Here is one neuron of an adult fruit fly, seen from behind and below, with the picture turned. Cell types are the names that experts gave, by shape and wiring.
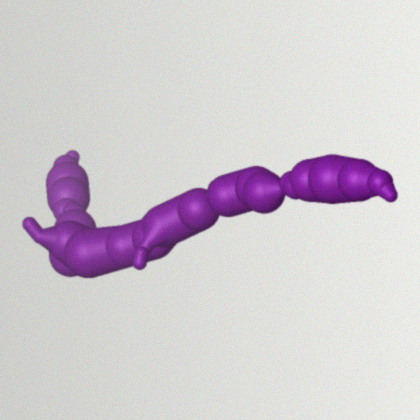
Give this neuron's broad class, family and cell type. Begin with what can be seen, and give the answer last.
No cell body is drawn. There are a dozen or fewer branch ends. Its broad class is photoreceptor or other optic-lobe sensory neuron. The name of its family is class visual. It is of cell type R1-R6.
